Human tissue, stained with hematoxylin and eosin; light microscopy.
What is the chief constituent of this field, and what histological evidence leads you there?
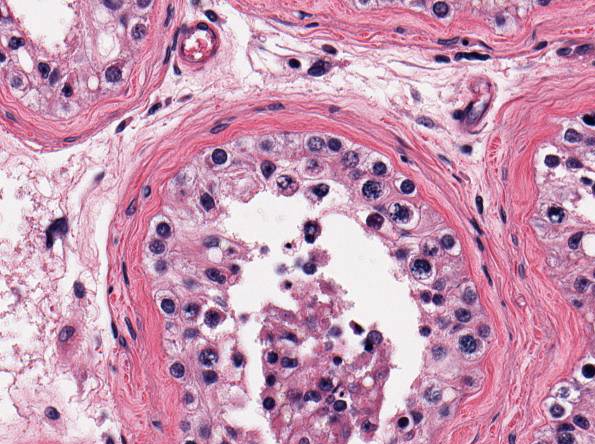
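A seminiferous tubule, cut in cross section, fills the centre, with parts of neighbouring tubules at the edges.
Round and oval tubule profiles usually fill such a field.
The lining of the central tubule is stratified, several cells deep between wall and lumen.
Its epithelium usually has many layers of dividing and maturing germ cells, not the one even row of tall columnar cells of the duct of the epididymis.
A thick band of wavy, layered, pink collagen wraps each tubule, with flattened, elongated dark nuclei lying along its fibres parallel to its curve.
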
